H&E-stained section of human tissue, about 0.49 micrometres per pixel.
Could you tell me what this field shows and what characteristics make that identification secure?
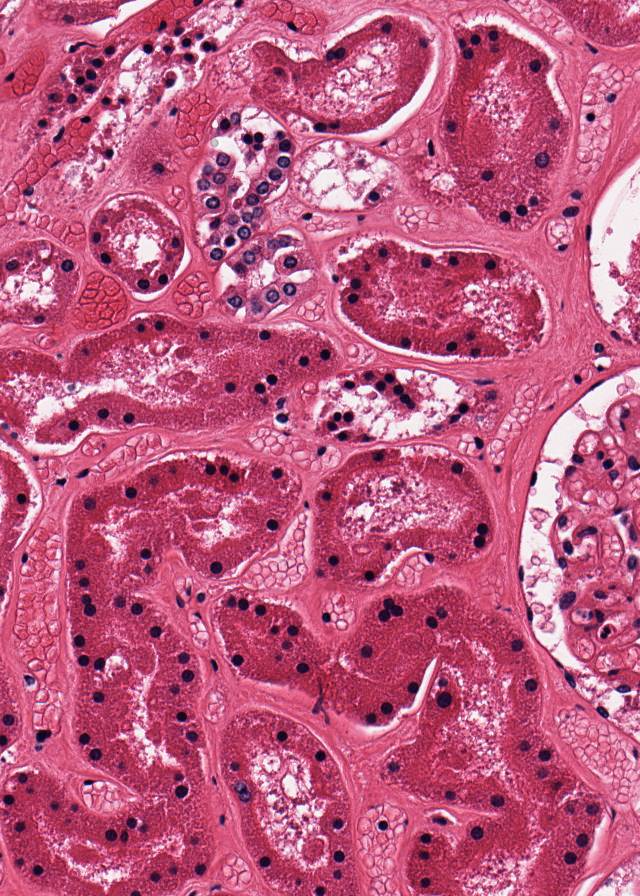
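This is the cortical labyrinth of the kidney. Check one: closely packed tubules in round, oval and elongated profiles fill nearly the whole field. Check two: most are lined by cells with abundant, deeply eosinophilic, granular cytoplasm and one round, dark nucleus near the base.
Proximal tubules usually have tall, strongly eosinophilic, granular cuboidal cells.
Check three: at the right edge, a glomerulus shows a lobulated capillary tuft within a clear space.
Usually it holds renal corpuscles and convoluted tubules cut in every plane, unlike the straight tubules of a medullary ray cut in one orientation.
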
